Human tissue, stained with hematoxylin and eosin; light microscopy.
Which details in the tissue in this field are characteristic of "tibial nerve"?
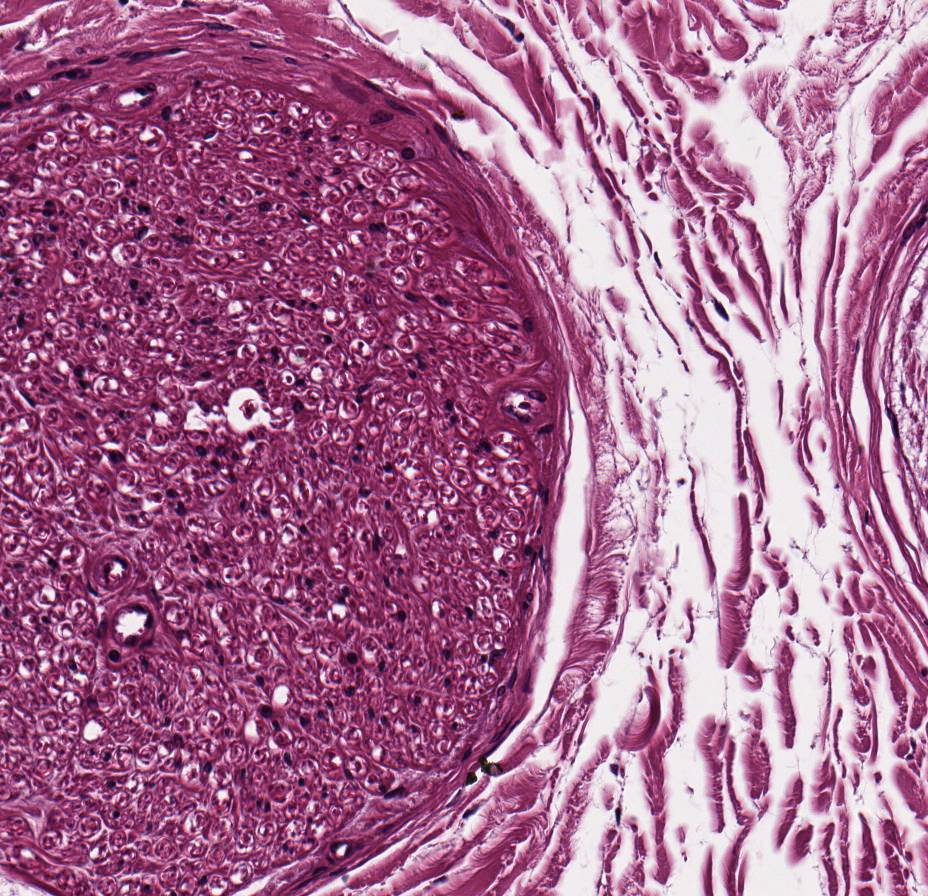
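Most of this goes with the tibial nerve, with one difference. One large rounded bundle fills most of the left half, packed with myelinated fibres cut in cross section, each a small pale ring around a central dot.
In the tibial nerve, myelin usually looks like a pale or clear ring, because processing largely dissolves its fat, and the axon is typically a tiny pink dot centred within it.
So those rings and dots match. A few small round capillary lumens sit inside the bundle, in its centre and lower left.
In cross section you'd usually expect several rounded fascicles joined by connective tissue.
Here there's a single bundle, so that part doesn't match as well.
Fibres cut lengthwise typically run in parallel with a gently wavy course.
On the right, wavy elongated pink strands run mainly from top to bottom, with clear spaces between them.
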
